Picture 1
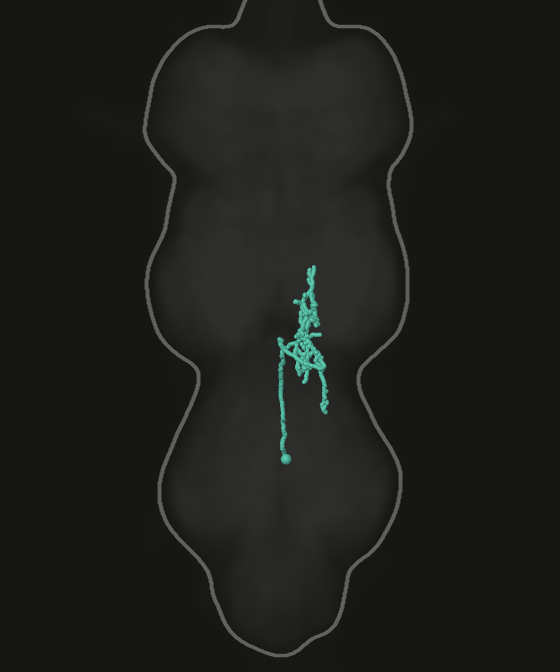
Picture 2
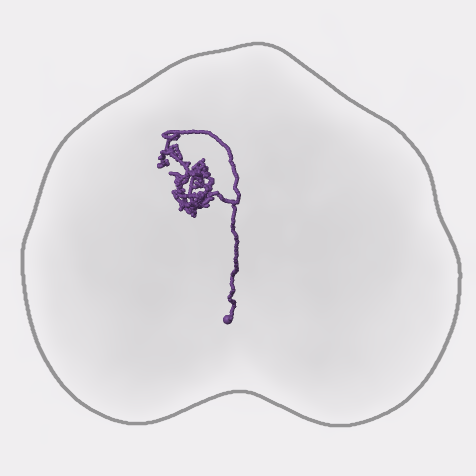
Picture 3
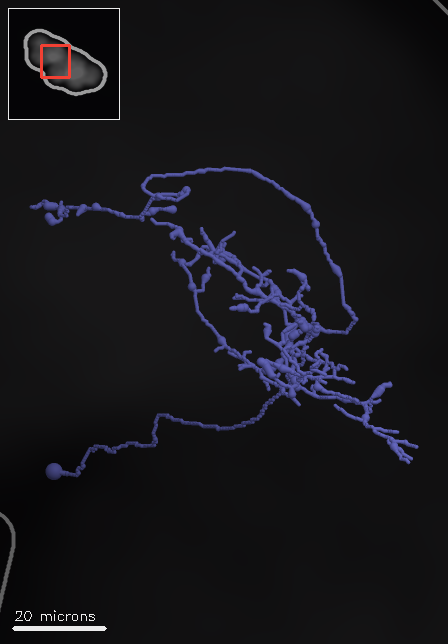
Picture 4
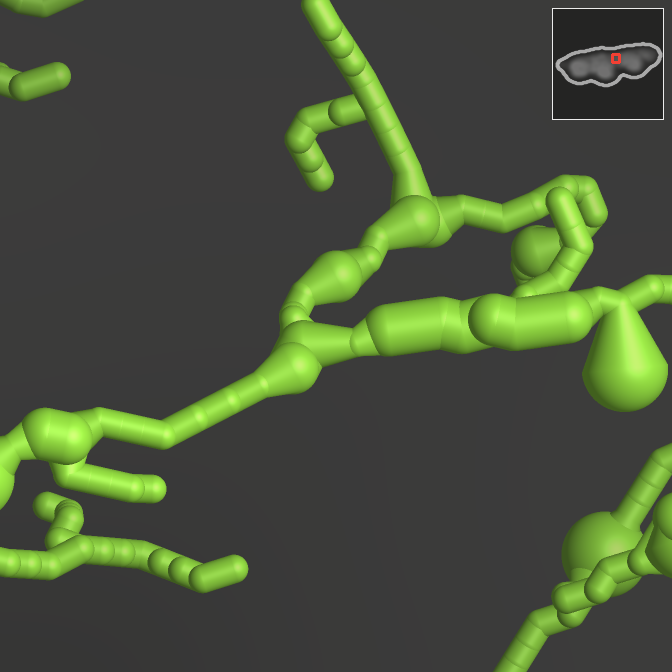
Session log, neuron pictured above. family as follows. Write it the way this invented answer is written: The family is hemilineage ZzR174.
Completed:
The family is hemilineage 02A.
